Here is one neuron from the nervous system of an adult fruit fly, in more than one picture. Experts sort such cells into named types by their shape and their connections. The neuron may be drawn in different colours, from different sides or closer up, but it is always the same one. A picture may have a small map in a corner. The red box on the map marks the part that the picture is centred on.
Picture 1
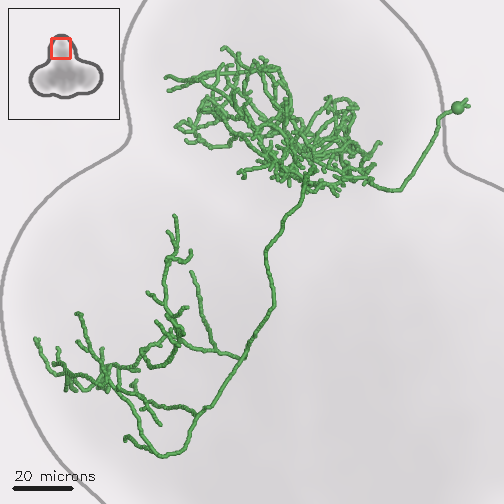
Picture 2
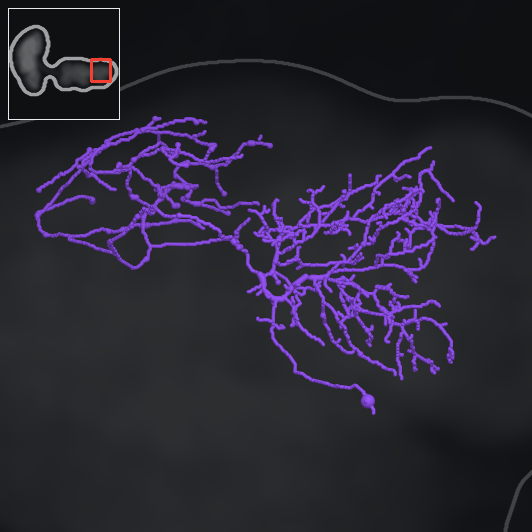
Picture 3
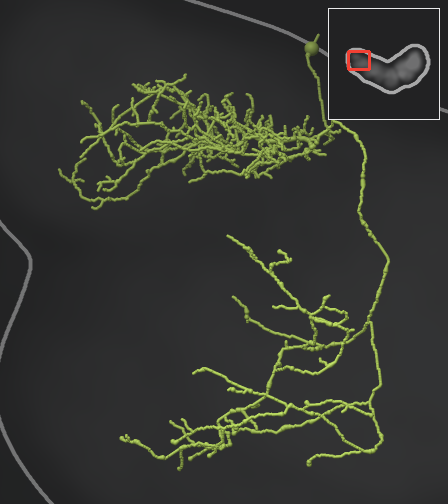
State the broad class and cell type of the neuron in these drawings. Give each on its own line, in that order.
nerve-cord intrinsic neuron
INXXX307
